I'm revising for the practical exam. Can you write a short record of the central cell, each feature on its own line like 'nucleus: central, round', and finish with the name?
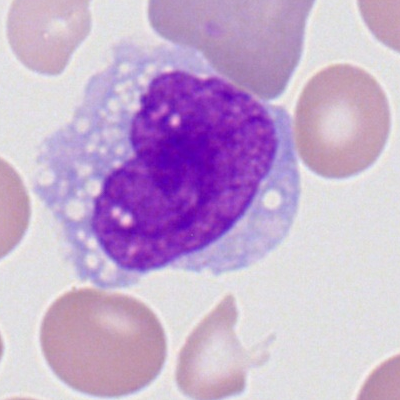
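Nucleus: large and folded, its outline indented.
Cytoplasm: plenty of it, pale grey-blue.
Vacuoles: many small clear ones, most crowded on the left.
Spots: a few small clear ones, lying over the nucleus itself.
Name: so, a monocyte.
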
